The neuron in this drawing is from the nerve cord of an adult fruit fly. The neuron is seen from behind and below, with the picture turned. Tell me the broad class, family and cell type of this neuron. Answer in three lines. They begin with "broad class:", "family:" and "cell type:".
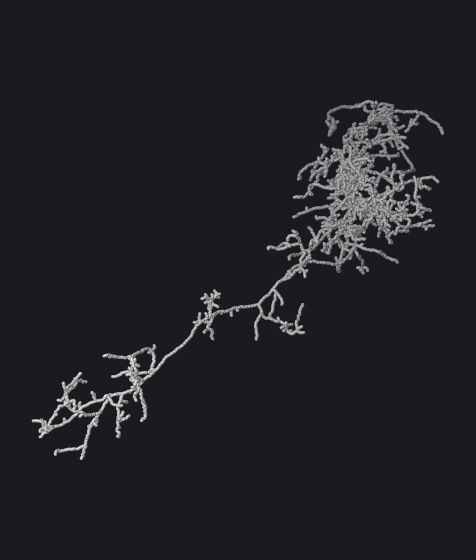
broad class: nerve-cord intrinsic neuron
family: hemilineage 01A
cell type: IN01A011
